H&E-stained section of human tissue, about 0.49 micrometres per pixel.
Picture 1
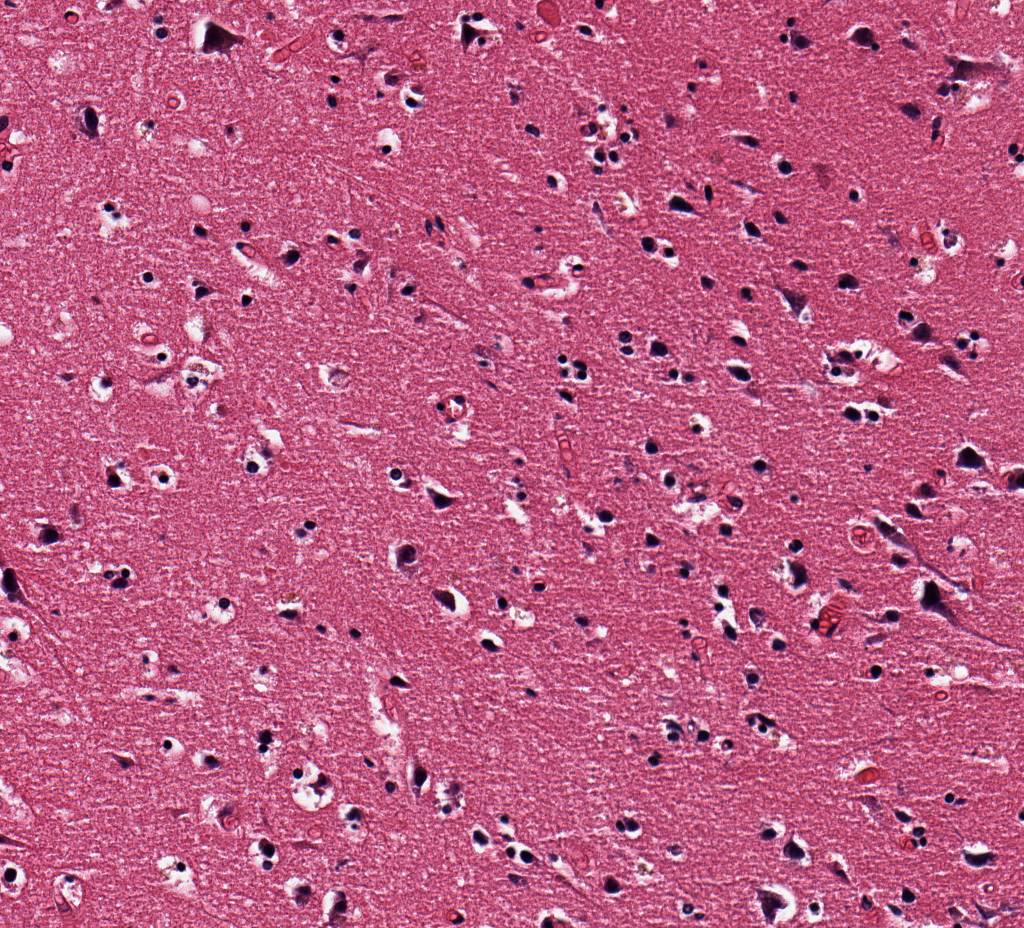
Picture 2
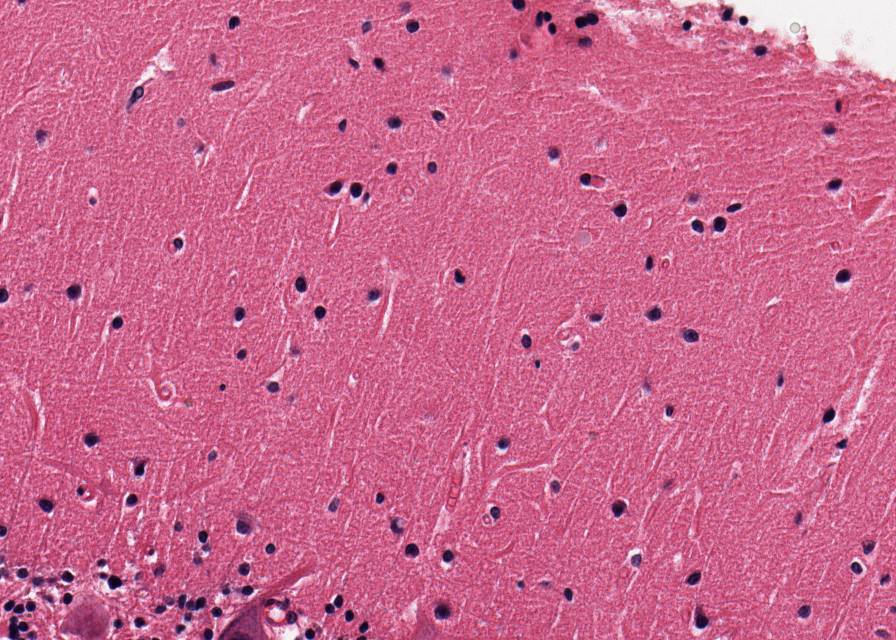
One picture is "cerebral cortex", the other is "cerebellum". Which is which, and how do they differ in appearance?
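That's cerebral cortex in picture 1 and cerebellum in picture 2. The cerebral cortex is all finely granular pink matrix, cells scattered singly and in small clusters, no organised units. Most cells are small with round, dense dark nuclei and little visible cytoplasm; scattered larger ones have dark, angular, triangular bodies with tapering processes, one at the right edge for example. The cerebellum has a zone of densely packed small round dark nuclei in the bottom left corner, with empty white space beyond the tissue edge at top right. Its scattered neuropil cells have small, round, dark nuclei with little visible cytoplasm, and a few thin-walled capillaries with elongated nuclei cross the neuropil.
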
